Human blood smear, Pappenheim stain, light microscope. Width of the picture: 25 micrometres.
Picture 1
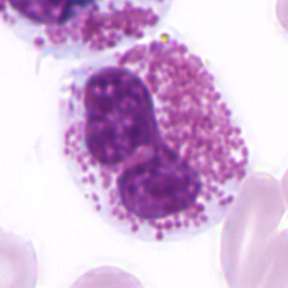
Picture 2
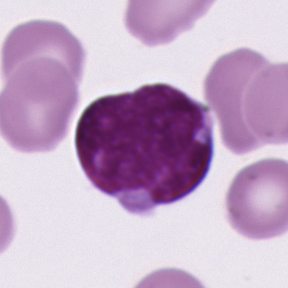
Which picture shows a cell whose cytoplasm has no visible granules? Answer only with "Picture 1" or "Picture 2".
Picture 2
